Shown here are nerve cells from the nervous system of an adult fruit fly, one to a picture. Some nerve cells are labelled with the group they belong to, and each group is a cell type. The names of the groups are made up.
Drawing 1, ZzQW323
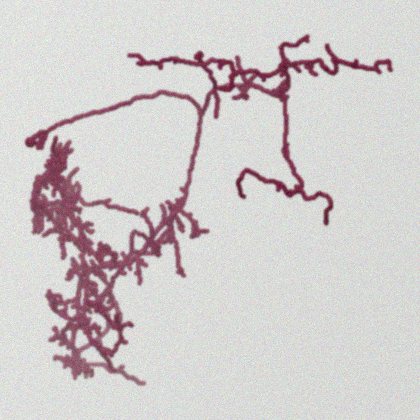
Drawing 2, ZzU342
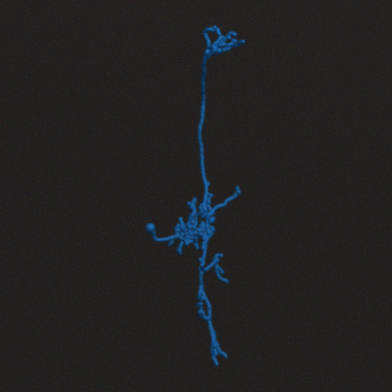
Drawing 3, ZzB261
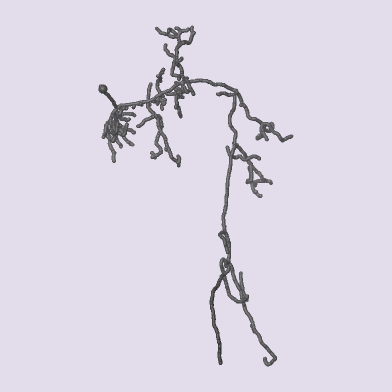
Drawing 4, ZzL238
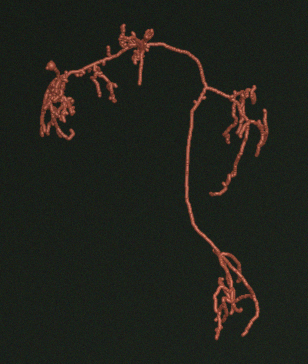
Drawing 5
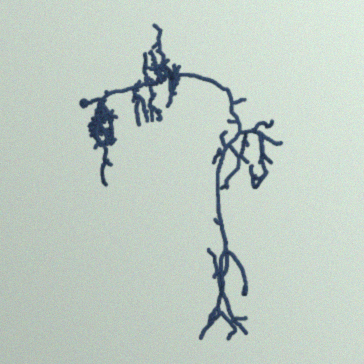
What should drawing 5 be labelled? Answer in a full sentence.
It belongs to ZzL238.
